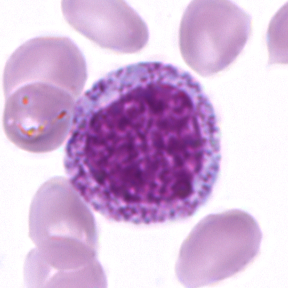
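Myelocyte, central cell, stained peripheral blood smear. Nucleus fills most of the cell, leaving a narrow cytoplasmic rim on all sides. Chromatin coarse, clumped into dark purple strands with paler gaps. Cytoplasm crowded with many small dark purple granules.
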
